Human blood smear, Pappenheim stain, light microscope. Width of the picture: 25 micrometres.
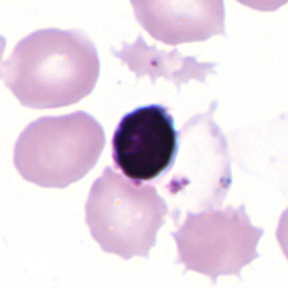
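Normoblast in a stained smear of human peripheral blood. The cell has a smooth oval outline, and its nucleus, with dense, very dark purple chromatin throughout, occupies nearly all of it, leaving little or no cytoplasm in view. No granules are visible around the nucleus.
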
